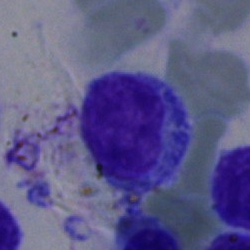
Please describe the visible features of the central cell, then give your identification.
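The nucleus stains a deep purple of fairly even tone. Cytoplasm forms a crescent-shaped rim on the right side of the nucleus. This rim has a speckled blue-violet texture. A small black dot lies at the lower left edge of the nucleus. The cell is a lymphocyte.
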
